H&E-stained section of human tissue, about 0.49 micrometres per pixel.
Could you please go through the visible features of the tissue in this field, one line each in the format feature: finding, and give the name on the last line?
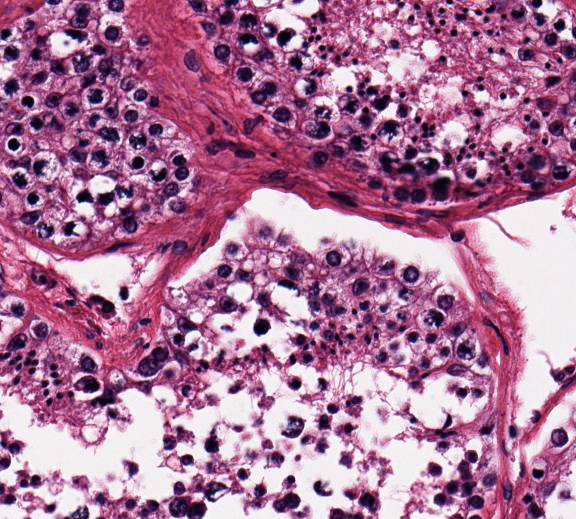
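Architecture: parts of several rounded tubules packed with cells
Stroma: bands of pink fibrous tissue between tubules
Layering: many cell layers fill each tubule, not a single layer
Commonest cells: large, round, pale cytoplasm, round nuclei with coarse dark chromatin
Vacuoles: clear, round, scattered among cells within tubules
Name: testis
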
